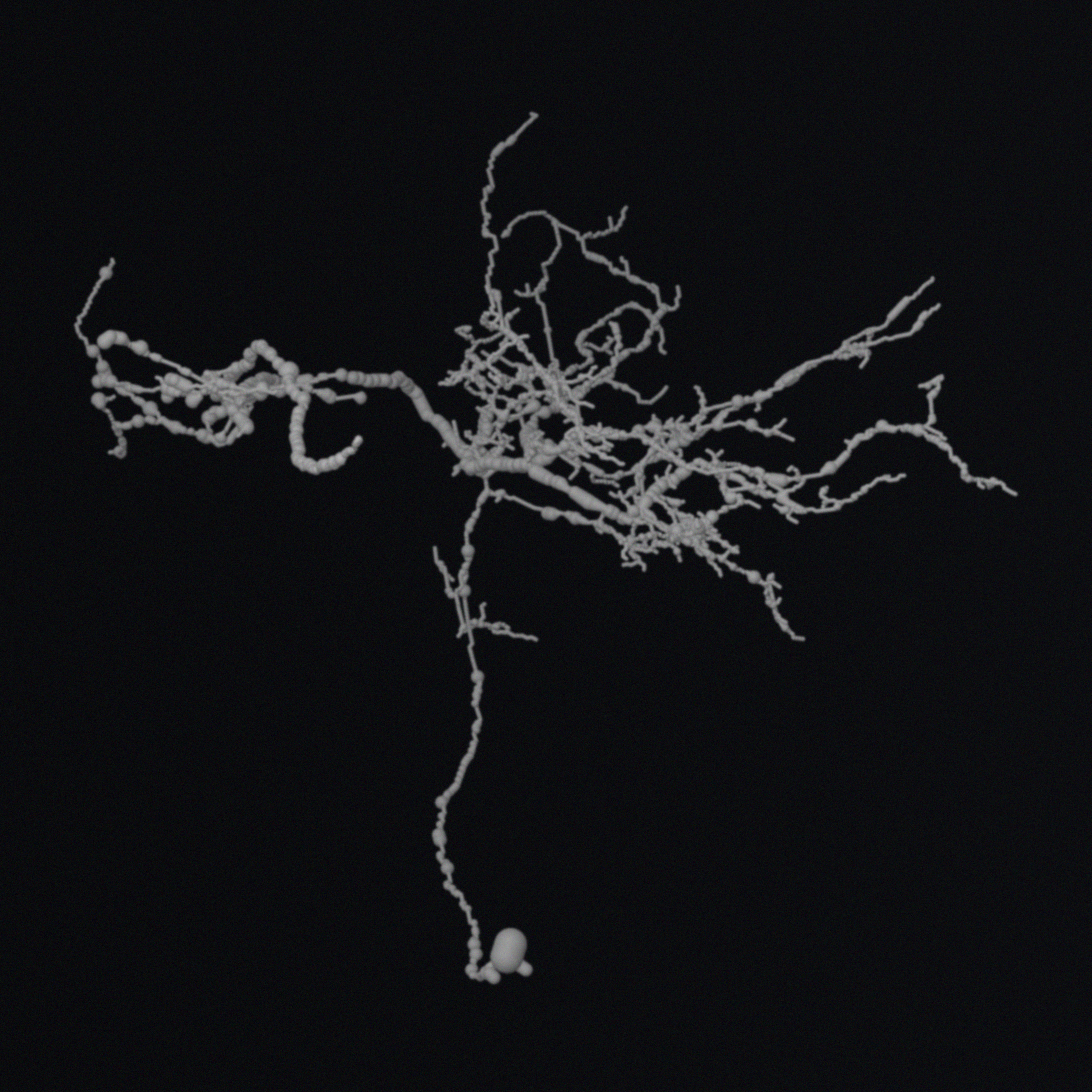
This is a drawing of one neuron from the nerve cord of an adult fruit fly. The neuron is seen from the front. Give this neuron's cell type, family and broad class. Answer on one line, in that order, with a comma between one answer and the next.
AN06B034, hemilineage 06B, ascending neuron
